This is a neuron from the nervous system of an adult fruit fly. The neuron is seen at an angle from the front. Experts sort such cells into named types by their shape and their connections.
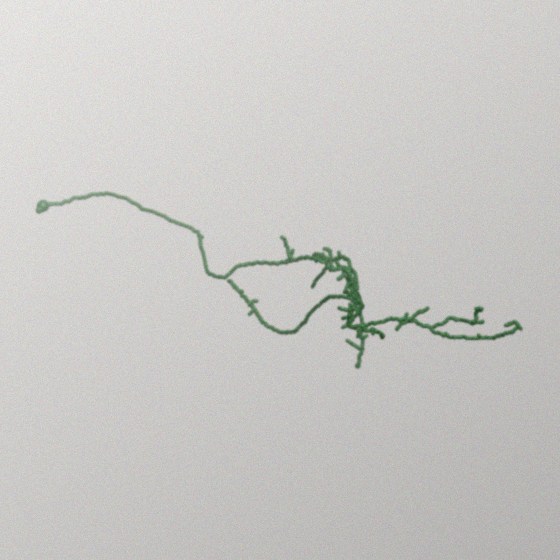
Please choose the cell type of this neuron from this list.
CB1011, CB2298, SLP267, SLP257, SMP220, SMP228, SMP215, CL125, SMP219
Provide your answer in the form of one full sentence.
So far as cell type goes, this neuron is SMP220.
